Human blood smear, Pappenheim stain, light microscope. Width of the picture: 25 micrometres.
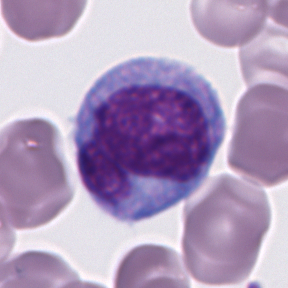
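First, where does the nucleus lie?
Off-centre, nearer the cell's left edge; about 12 by 10 micrometres, it fills about 60% of a cell about 14 micrometres across.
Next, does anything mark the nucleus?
A groove sets off a smaller part of it at the lower left.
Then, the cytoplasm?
Stained blue, with a paler clear patch against the nucleus's lower edge.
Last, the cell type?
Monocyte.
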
